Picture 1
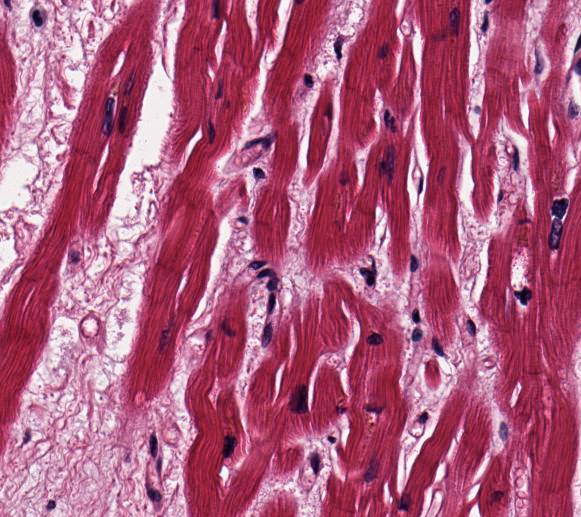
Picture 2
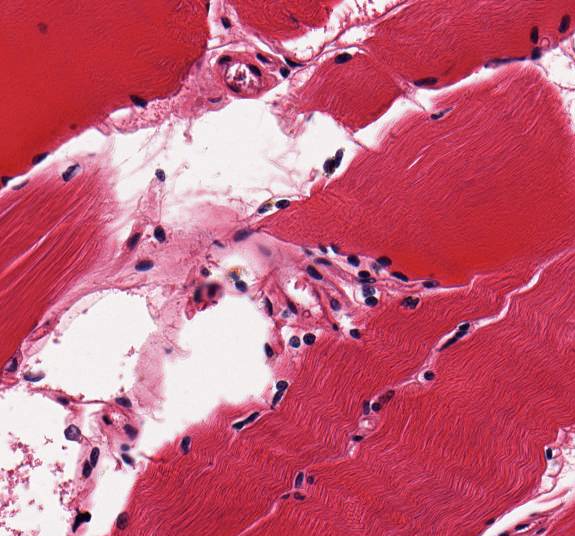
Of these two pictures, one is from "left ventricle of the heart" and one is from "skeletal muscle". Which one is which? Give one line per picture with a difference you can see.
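The field in picture 1 comes from the left ventricle of the heart. The muscle fibres have single oval nuclei placed centrally within the fibre.
The field in picture 2 comes from the skeletal muscle. The muscle nuclei are flattened, dark and elongated, and lie at the edges of the fibres rather than in their centres.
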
